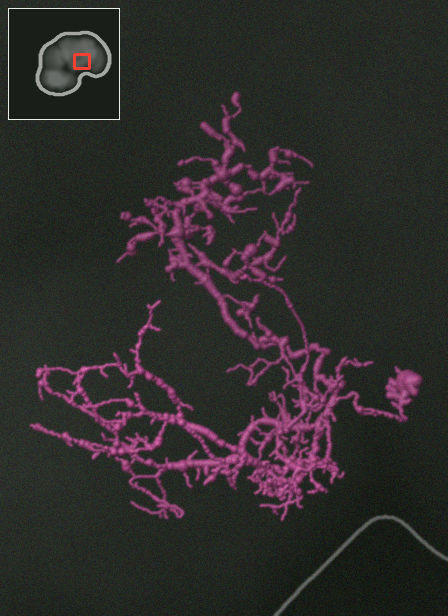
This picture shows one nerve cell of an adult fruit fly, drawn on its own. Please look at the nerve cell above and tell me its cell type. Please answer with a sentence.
The cell type is GNG306.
